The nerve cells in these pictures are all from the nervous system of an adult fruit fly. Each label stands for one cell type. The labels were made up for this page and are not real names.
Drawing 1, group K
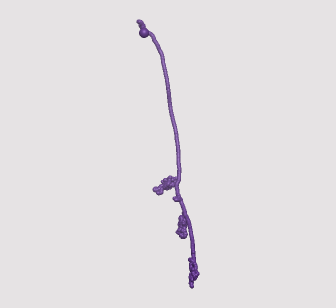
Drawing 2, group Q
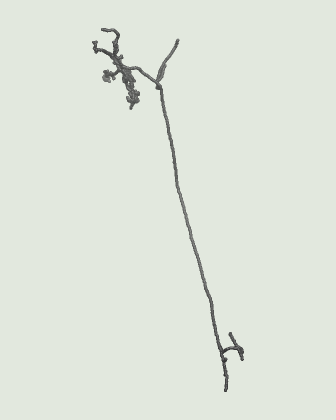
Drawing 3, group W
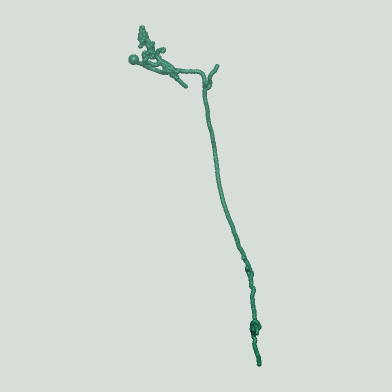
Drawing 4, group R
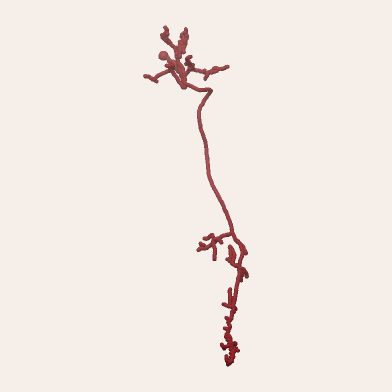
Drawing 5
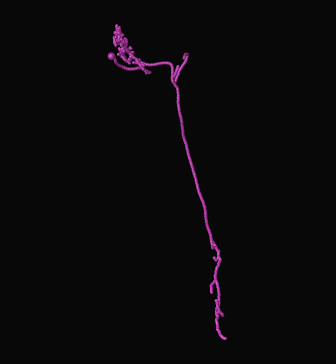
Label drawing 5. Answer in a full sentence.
It belongs to group W.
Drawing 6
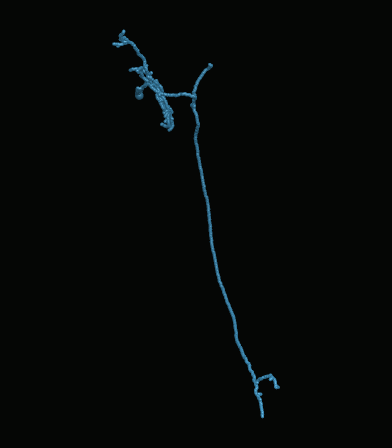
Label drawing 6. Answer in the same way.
It belongs to group Q.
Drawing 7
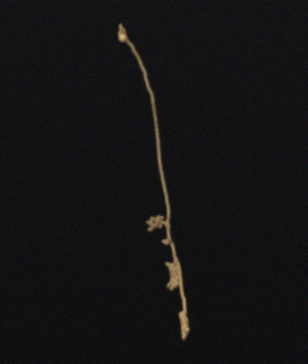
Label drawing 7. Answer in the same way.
It belongs to group K.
